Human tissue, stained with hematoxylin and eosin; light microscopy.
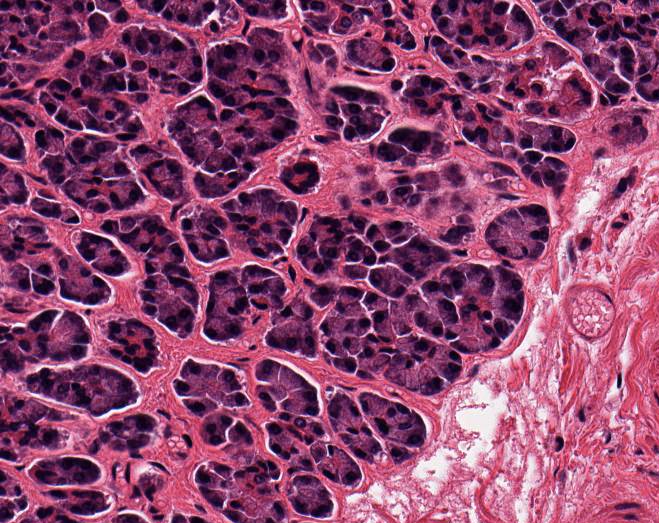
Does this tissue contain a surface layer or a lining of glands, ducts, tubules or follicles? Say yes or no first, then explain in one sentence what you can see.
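Yes. The left and central parts of the field are filled with closely packed rounded acini separated by thin strands of pink connective tissue.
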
